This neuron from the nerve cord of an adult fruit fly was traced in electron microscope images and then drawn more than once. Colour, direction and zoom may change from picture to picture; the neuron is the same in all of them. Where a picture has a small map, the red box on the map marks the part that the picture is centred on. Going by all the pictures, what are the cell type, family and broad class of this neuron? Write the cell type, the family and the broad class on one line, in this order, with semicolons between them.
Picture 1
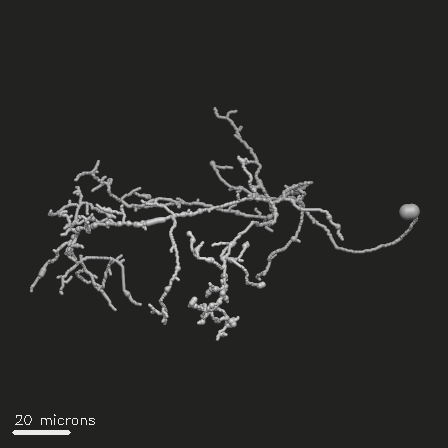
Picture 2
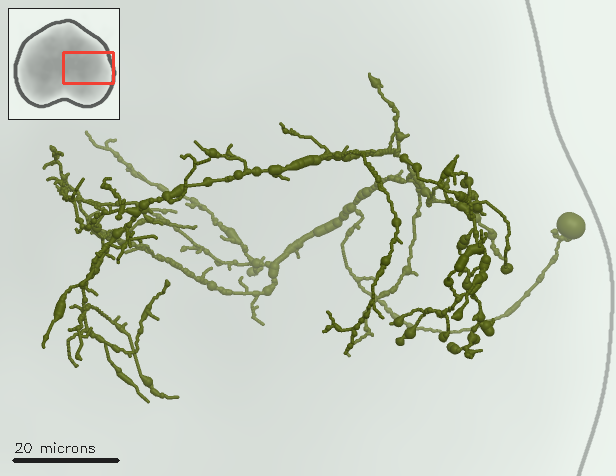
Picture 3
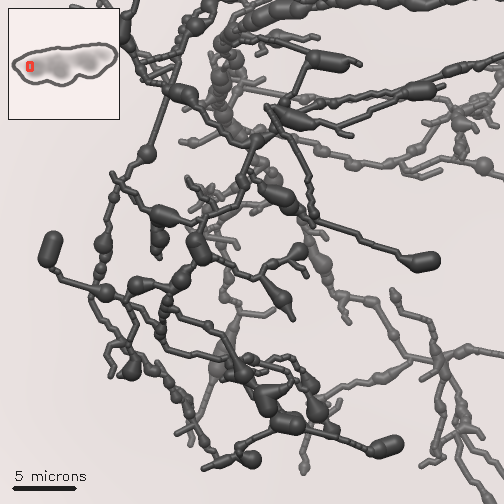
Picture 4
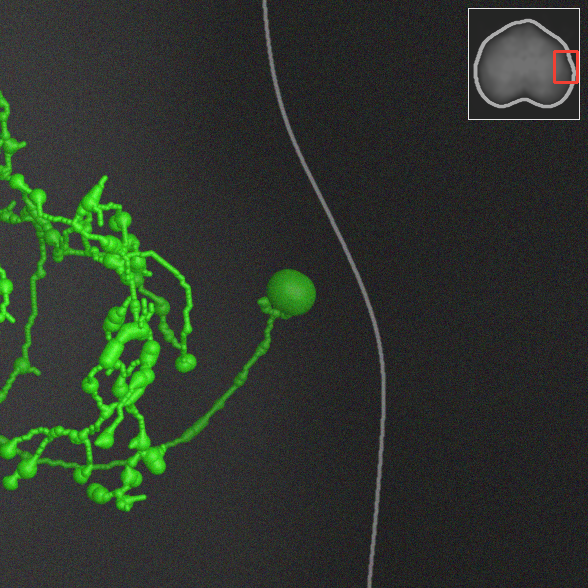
IN03A069; hemilineage 03A; nerve-cord intrinsic neuron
